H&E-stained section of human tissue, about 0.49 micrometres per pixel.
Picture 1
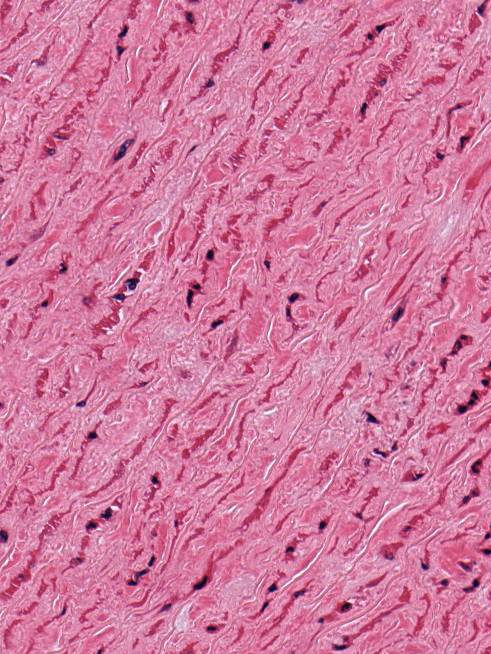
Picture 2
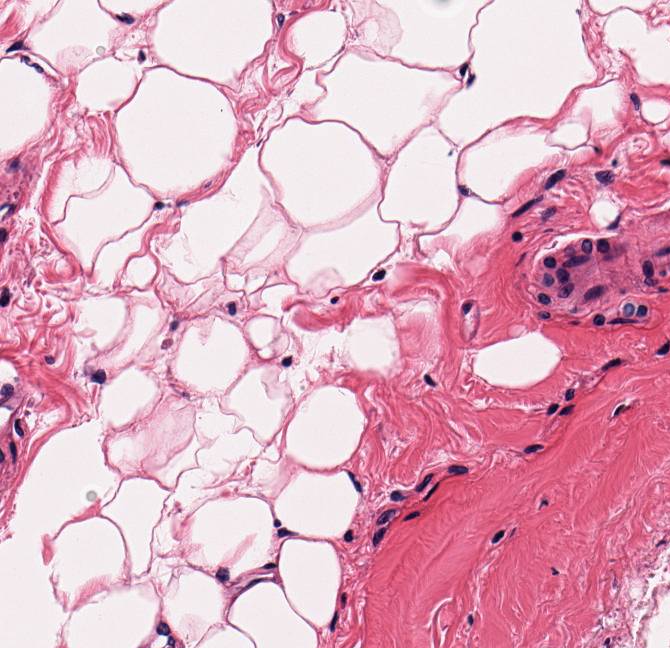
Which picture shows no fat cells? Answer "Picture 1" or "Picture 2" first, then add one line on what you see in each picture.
Picture 1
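Picture 1: No fat cells are present in the field.
Picture 2: Fat fills the left and central part of the field, while dense collagen occupies the lower right.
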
